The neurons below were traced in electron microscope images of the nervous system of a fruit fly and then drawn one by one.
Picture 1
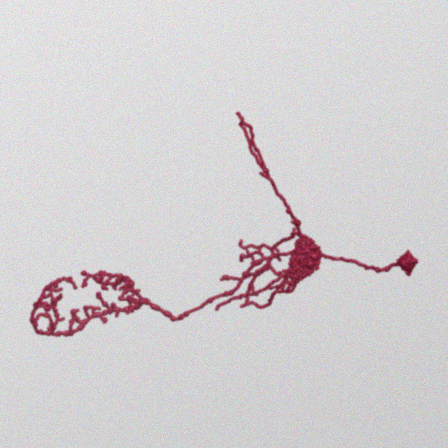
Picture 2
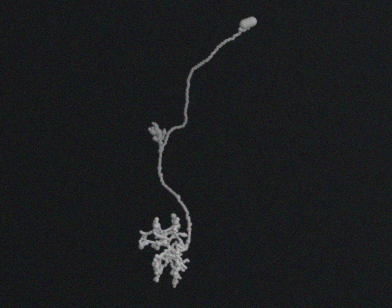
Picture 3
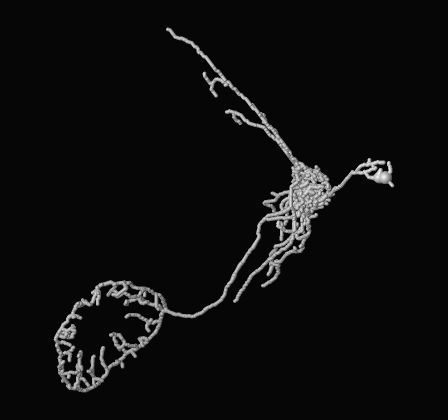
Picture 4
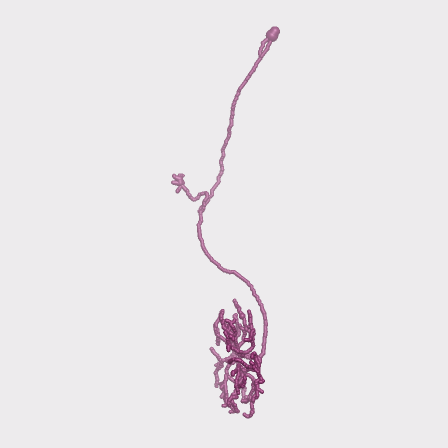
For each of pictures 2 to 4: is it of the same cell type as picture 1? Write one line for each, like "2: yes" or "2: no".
2: no
3: yes
4: no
